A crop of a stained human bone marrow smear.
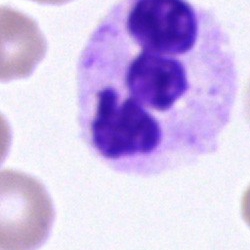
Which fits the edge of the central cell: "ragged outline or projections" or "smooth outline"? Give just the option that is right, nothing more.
Smooth outline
